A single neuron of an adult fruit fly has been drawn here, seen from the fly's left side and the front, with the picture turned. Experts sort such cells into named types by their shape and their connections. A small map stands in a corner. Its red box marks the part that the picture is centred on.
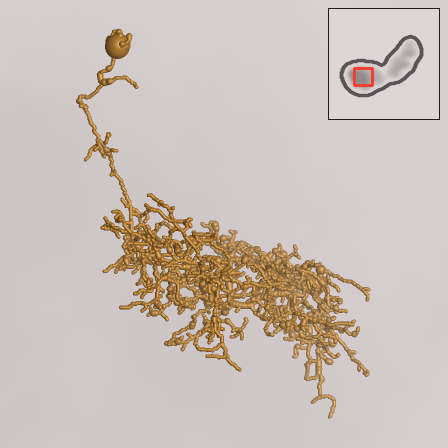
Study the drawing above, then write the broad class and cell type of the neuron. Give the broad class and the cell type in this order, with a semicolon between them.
central-brain intrinsic neuron; PS137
